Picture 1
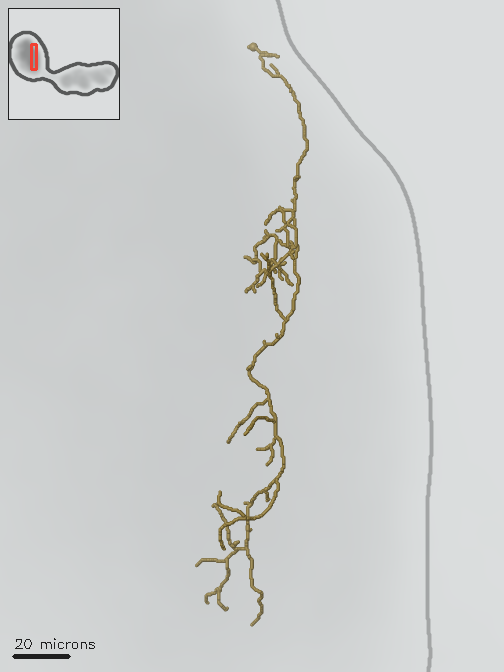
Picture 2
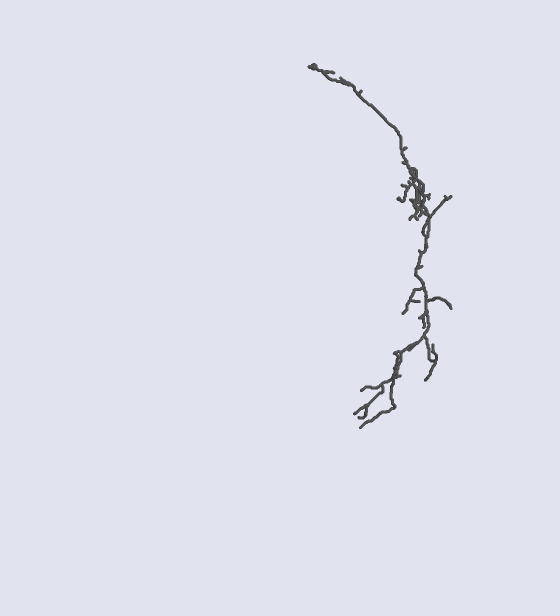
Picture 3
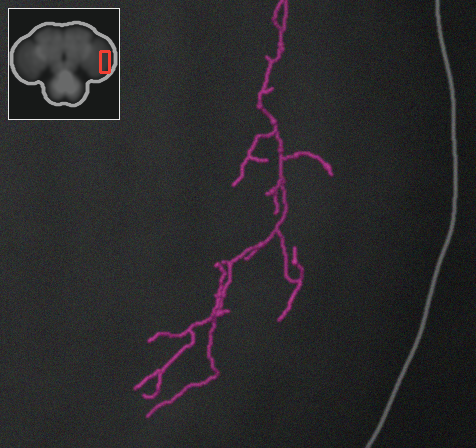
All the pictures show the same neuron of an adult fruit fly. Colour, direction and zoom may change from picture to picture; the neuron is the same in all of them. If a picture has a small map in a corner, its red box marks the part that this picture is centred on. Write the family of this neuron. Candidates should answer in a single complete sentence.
It is Cm that names the family of this neuron.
